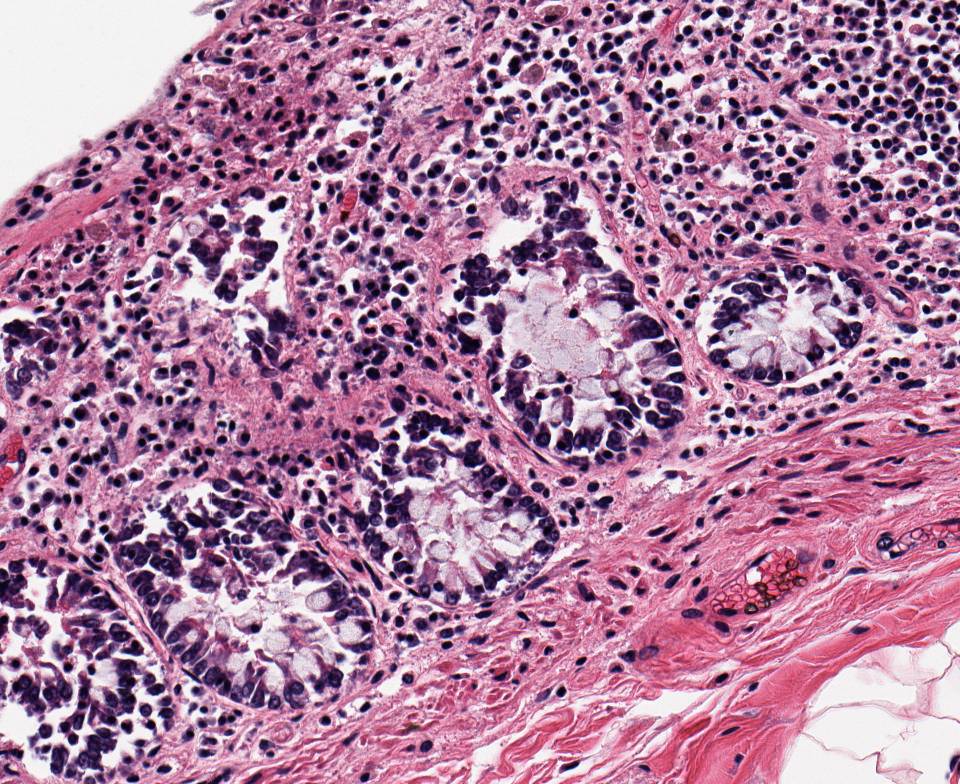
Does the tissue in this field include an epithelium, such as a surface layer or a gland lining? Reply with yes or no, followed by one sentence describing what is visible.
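Yes. The dark nuclei of the gland epithelium sit at the outer, basal edge of each gland.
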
